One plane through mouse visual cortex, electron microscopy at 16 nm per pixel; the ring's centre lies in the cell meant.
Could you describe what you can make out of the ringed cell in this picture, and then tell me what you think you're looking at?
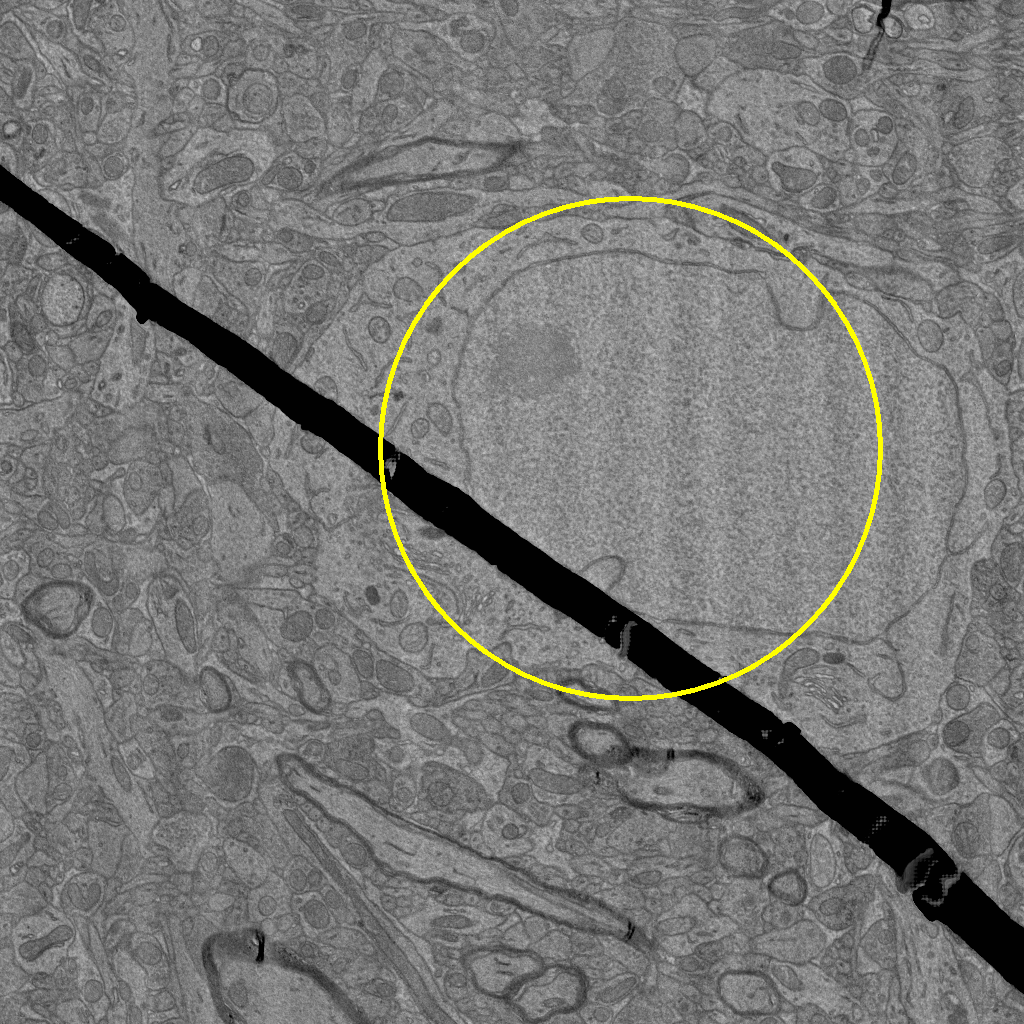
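See how finely granular and evenly spread the chromatin is, with no dense clumps lining the envelope. The left cytoplasmic rim holds a few small mitochondria. A broad black band runs upper left to lower right across the ring's lower left. It's an excitatory neuron.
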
